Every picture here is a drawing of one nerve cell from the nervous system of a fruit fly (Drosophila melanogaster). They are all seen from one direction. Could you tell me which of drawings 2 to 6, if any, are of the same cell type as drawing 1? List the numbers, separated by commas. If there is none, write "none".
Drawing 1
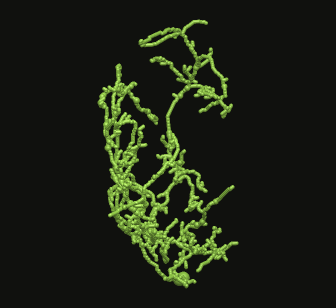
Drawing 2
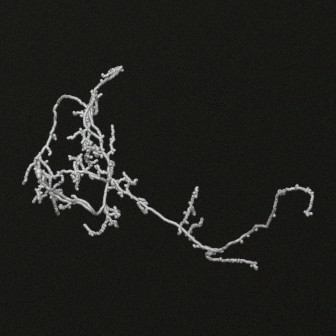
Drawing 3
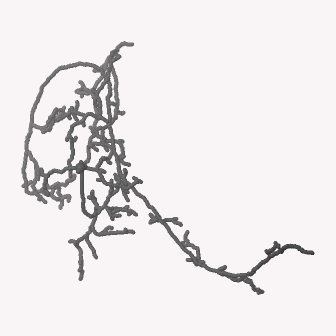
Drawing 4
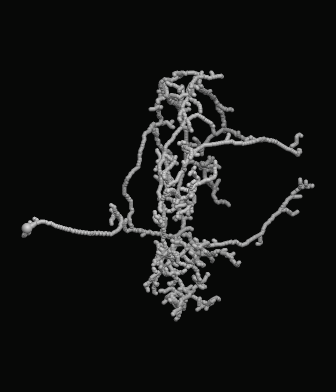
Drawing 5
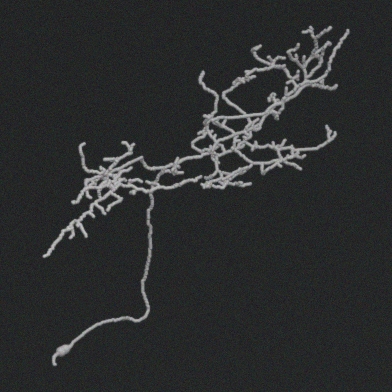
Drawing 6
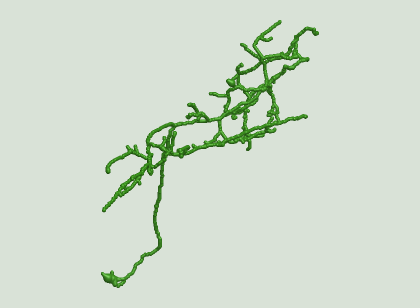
4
